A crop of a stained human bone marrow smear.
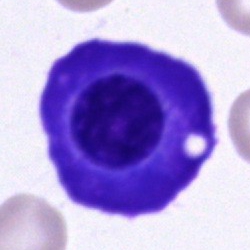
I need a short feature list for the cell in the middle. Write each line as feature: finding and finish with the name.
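Outline: see how it is irregular and slightly wavy, not smoothly round.
Cytoplasm: a deep, intense blue.
Around the nucleus: a paler ring of cytoplasm.
Vacuole: one, small, clear and round, near the right edge of the cytoplasm.
Name: plasma cell.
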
